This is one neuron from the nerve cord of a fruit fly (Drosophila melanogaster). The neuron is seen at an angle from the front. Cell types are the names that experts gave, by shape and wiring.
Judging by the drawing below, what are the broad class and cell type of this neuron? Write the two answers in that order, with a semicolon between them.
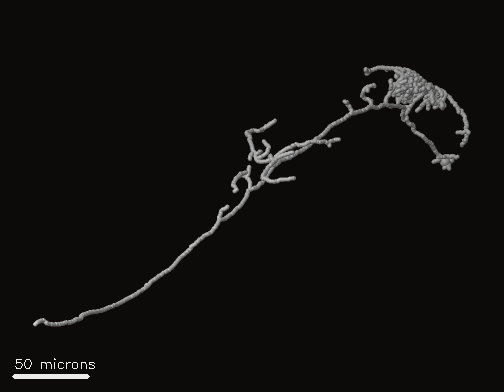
nerve-cord intrinsic neuron; INXXX249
